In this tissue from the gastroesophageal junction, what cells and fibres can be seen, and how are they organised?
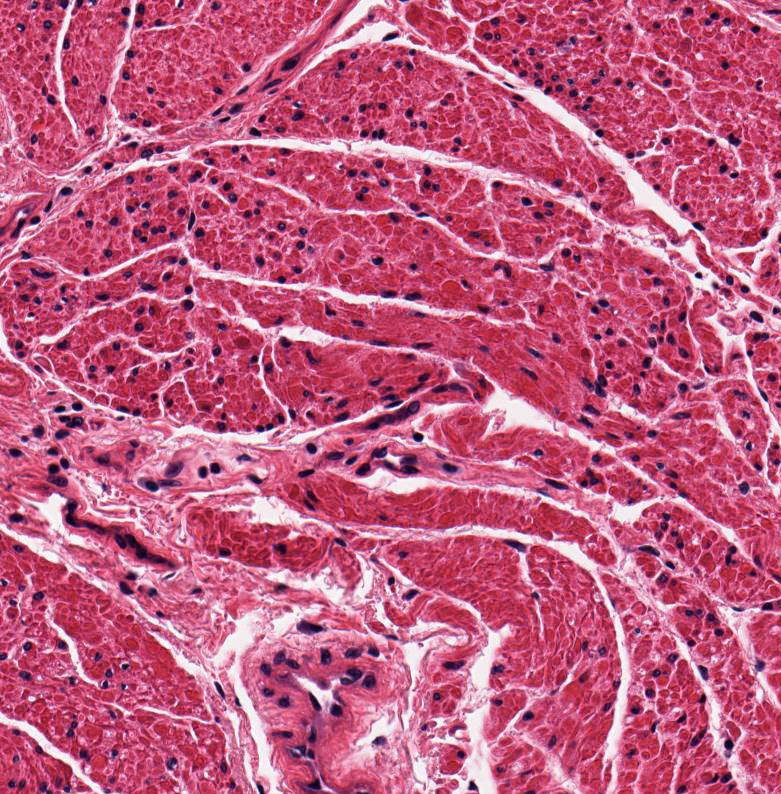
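Across most of the upper half the muscle fibres are cut across, so they show as many small rounded profiles. The muscle cytoplasm looks deeply pink everywhere. At bottom centre there's a small vessel, its lumen a narrow slit. And fat cells: none anywhere.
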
